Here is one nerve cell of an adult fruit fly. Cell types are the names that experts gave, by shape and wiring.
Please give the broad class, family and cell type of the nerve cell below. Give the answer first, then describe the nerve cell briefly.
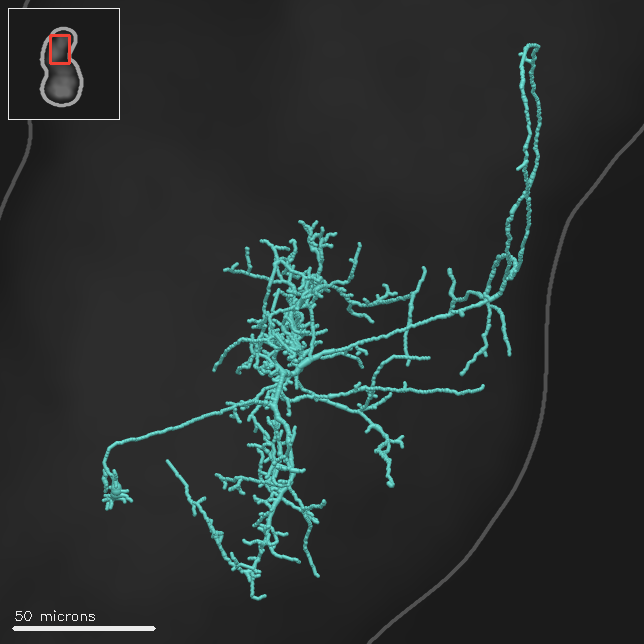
Its broad class is nerve-cord intrinsic neuron. Its family is hemilineage 08B. It is of cell type IN08B051_a. The cell body can be seen at the lower left of the picture. From top to bottom in the picture it spans about 200 microns.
